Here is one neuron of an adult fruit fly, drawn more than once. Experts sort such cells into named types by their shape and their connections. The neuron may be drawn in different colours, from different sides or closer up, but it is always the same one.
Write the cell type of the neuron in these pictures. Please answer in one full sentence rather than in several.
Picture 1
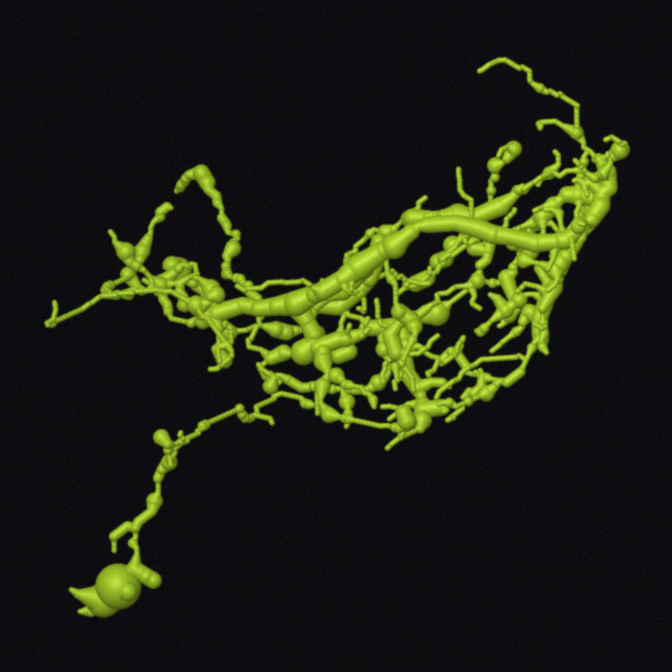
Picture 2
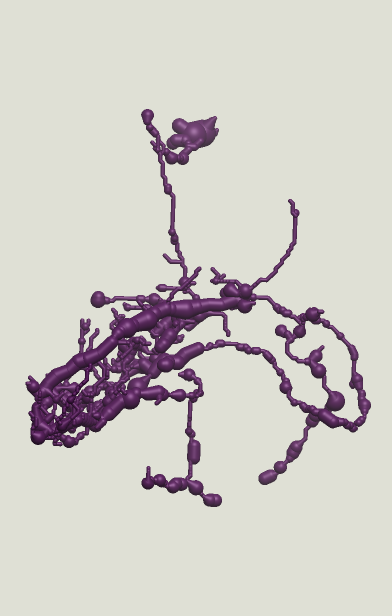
This neuron falls under the cell type vLN28.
